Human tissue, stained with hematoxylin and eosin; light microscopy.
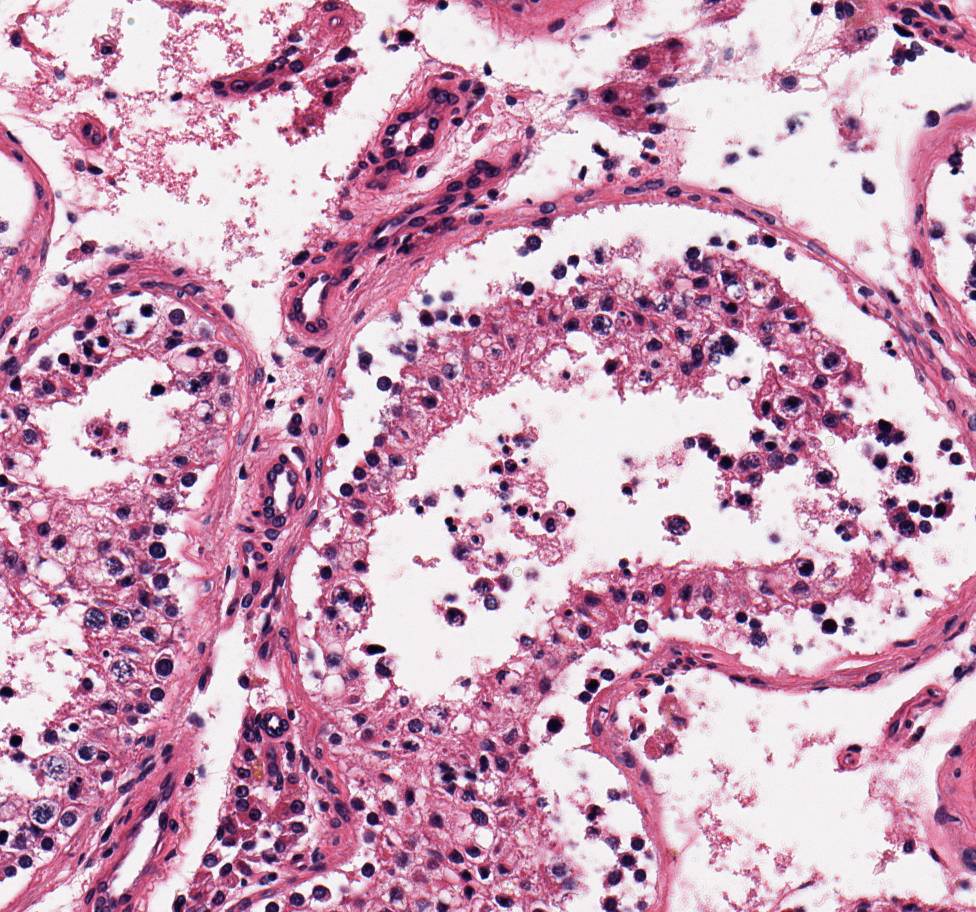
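Testis: cross-sectioned tubules, the largest filling the centre and right of the field. Each tubule has a pink fibrous wall whose flattened spindle nuclei run parallel to its outline, and a lining of several cell layers with round dark nuclei and pale, vacuolated cytoplasm.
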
